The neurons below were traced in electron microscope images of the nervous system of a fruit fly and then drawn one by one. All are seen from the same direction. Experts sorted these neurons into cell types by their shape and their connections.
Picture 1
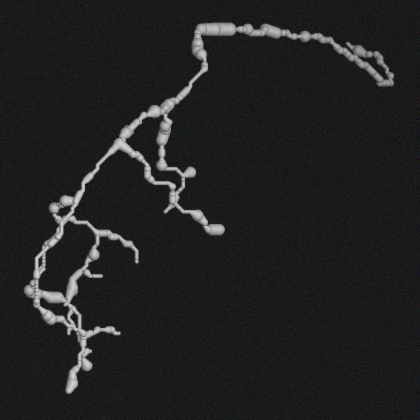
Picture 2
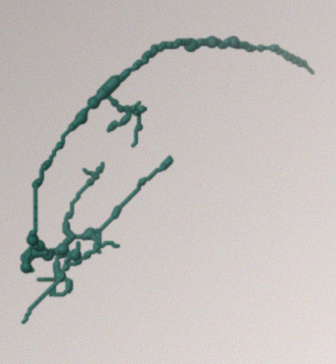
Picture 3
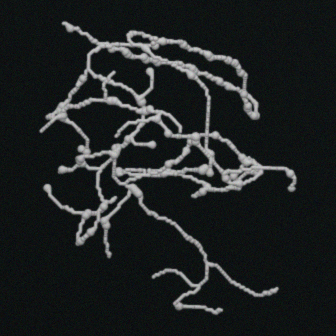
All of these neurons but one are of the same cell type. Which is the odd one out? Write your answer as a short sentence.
The neuron in picture 3 is of another cell type than the rest.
